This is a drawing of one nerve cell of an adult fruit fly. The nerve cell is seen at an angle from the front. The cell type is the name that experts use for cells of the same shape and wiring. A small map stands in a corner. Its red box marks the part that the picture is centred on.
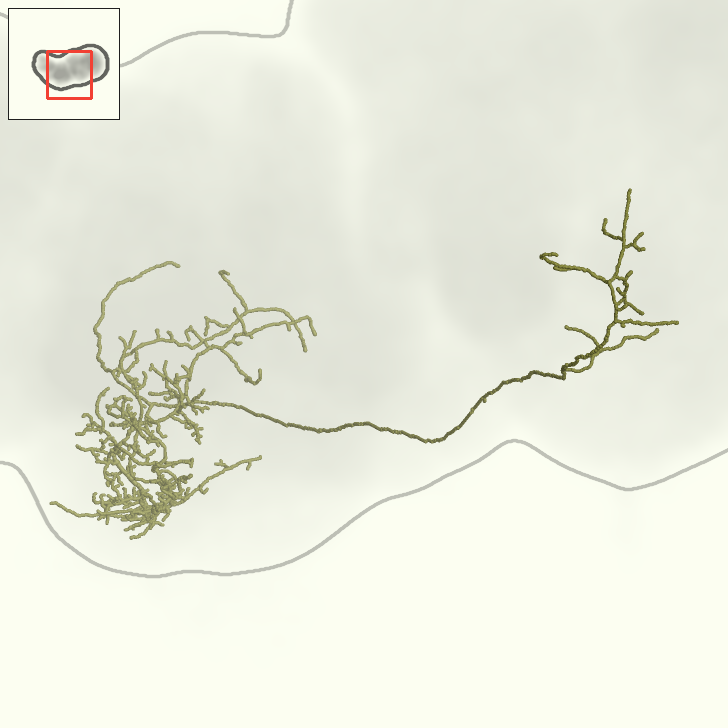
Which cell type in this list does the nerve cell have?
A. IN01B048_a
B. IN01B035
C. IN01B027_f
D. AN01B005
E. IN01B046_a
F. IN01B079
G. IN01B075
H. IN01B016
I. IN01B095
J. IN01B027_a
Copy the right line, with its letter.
D. AN01B005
